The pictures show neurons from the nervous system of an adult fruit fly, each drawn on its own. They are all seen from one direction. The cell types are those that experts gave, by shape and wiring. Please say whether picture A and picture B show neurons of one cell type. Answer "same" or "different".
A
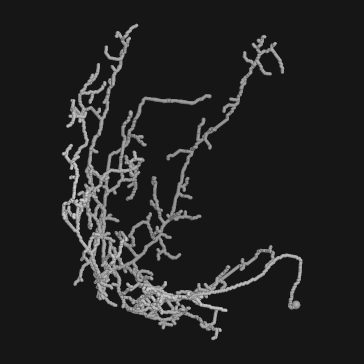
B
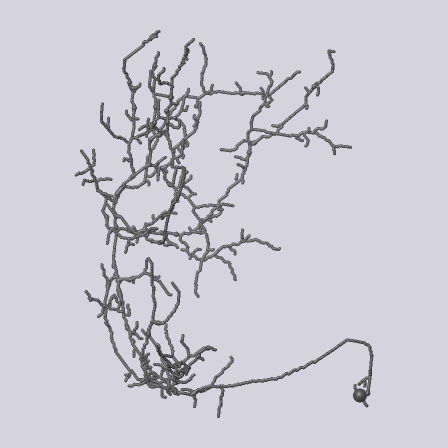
different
